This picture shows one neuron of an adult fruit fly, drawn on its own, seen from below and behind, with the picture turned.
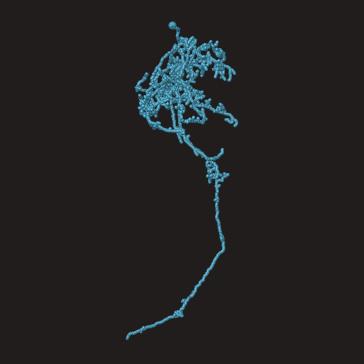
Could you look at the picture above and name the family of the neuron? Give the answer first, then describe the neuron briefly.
The family is hemilineage VLPl2_medial. It is a central-brain intrinsic neuron. Its cell body lies at the top of the picture. In this view it is more than twice as tall as it is wide.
